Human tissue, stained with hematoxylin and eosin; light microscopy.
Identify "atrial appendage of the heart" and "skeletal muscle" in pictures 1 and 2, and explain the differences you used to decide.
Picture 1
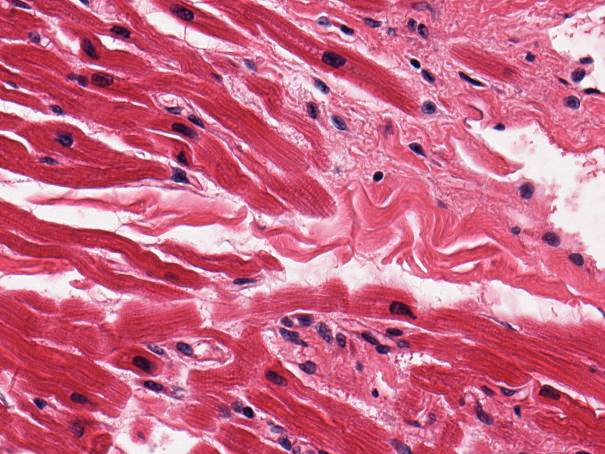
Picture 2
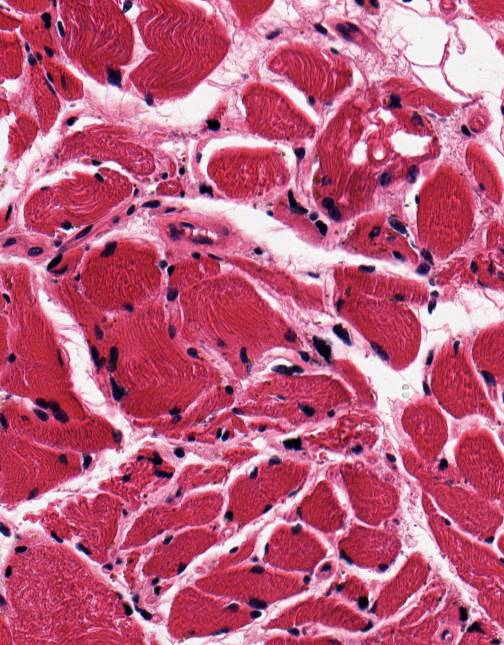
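First, which is which: picture 1 is the atrial appendage of the heart; picture 2 is skeletal muscle. Look at the first: most fibres run diagonally from upper left toward lower right, the cytoplasm stains a deep red-pink, and the oval nuclei sit centrally. Notice, too, that some fibres branch and join their neighbours. In the second, bundles of fibres are cut in several planes, some lengthwise, others across or obliquely, with thin strands of pale pink connective tissue between them. Here the dark oval to elongated nuclei lie mostly at the fibre edges and between fibres, not centrally.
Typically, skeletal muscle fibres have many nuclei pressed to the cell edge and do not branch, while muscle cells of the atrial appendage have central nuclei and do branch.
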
